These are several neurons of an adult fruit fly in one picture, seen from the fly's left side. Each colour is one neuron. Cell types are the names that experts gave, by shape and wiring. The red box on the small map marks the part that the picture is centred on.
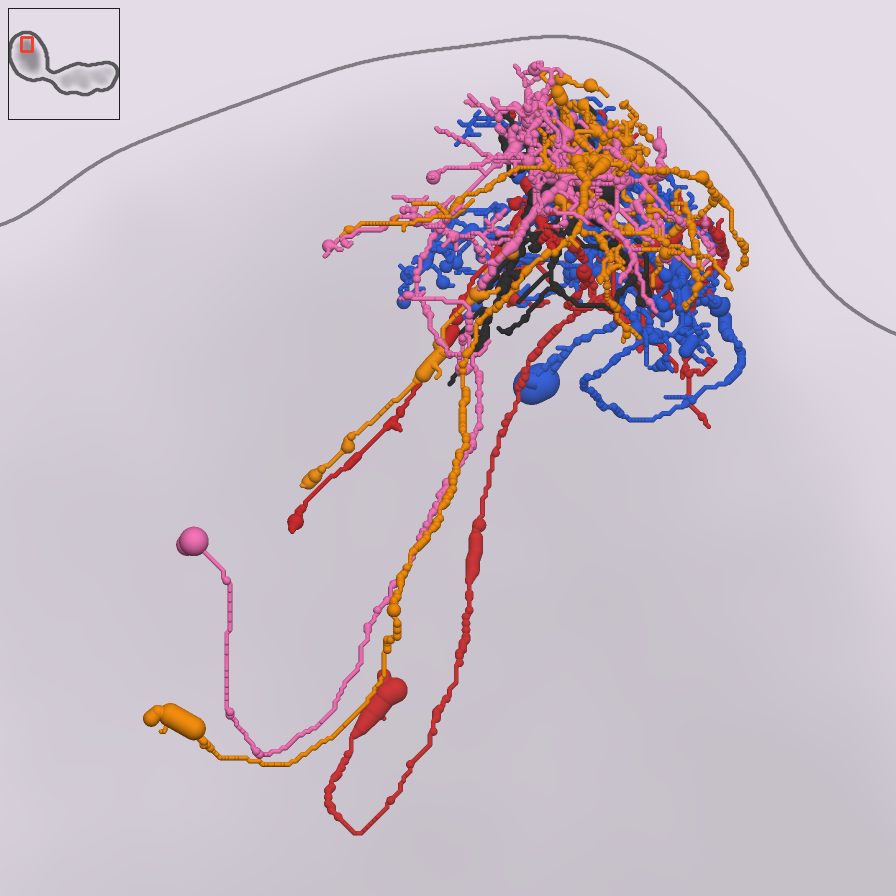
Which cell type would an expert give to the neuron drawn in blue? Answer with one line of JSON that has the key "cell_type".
{"cell_type": "SLP252_a"}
